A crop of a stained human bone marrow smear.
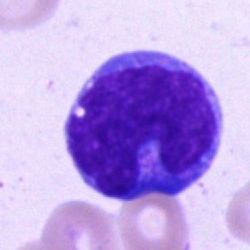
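Monocyte: a deep notch cuts into the lower side of its nucleus, which fills most of the cell. The chromatin stains dark purple, mottled, I'd say, in texture. Around the nucleus, the cytoplasm makes only a thin blue rim.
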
